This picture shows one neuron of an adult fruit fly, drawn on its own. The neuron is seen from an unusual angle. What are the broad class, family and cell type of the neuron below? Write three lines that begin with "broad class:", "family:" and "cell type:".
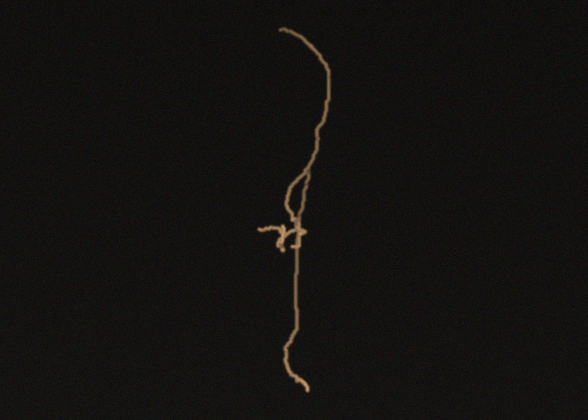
broad class: sensory neuron entering the brain
family: class olfactory
cell type: ORN_VM5d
